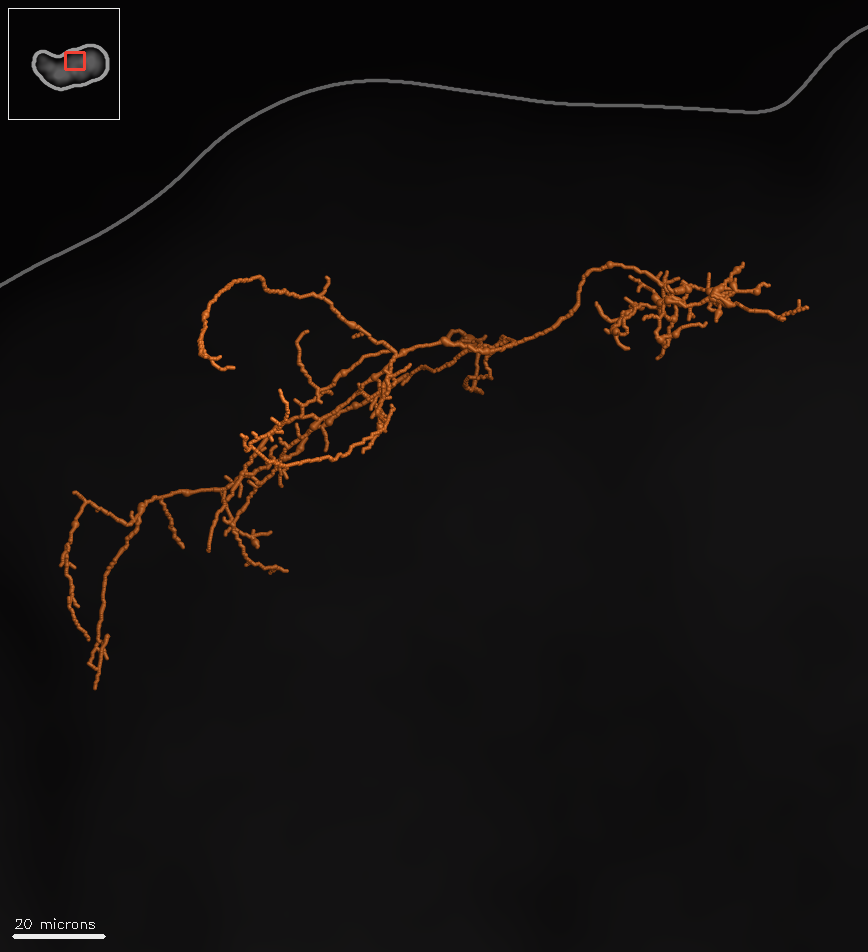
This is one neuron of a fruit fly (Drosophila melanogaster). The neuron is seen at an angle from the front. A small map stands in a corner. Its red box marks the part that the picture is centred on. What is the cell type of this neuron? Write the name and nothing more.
SMP413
